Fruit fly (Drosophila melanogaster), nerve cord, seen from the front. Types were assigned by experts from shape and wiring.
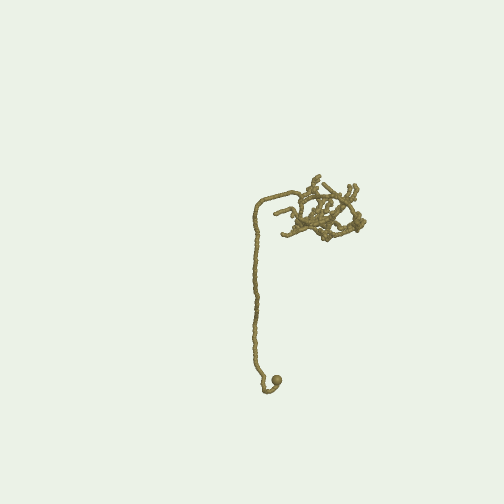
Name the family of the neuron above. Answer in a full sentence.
The family is hemilineage 02A.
